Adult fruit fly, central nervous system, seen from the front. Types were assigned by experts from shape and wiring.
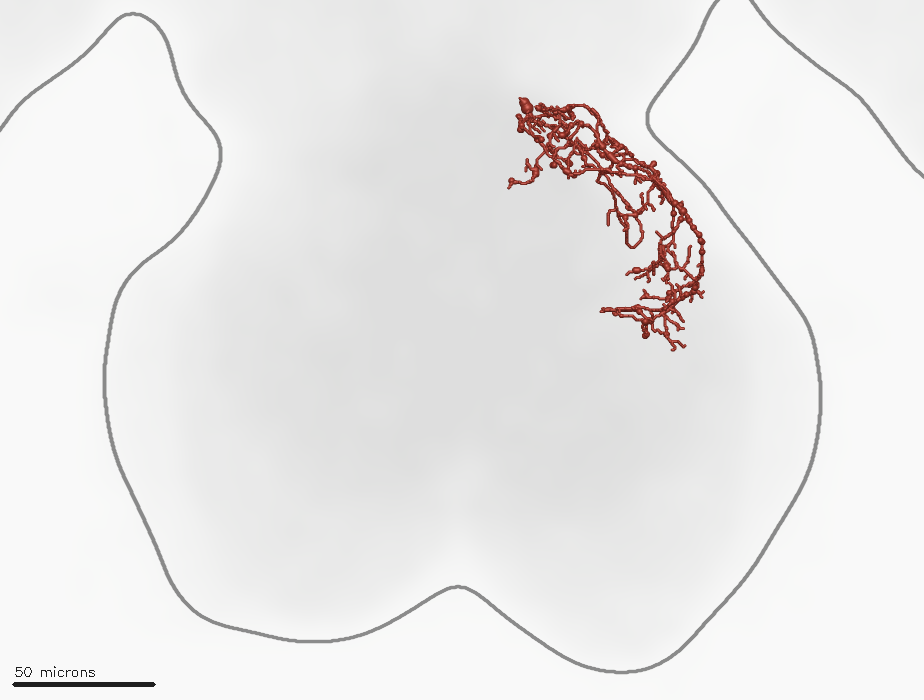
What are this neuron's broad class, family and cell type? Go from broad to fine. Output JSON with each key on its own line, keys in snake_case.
{
 "broad_class": "nerve-cord intrinsic neuron",
 "family": "hemilineage 11B",
 "cell_type": "IN11B014"
}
